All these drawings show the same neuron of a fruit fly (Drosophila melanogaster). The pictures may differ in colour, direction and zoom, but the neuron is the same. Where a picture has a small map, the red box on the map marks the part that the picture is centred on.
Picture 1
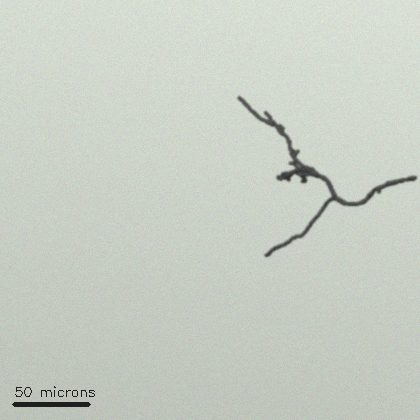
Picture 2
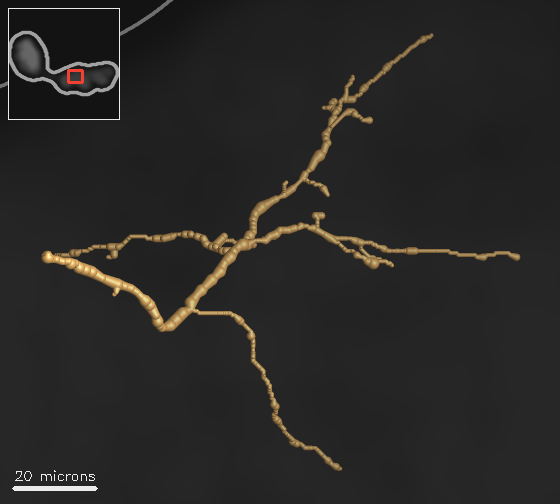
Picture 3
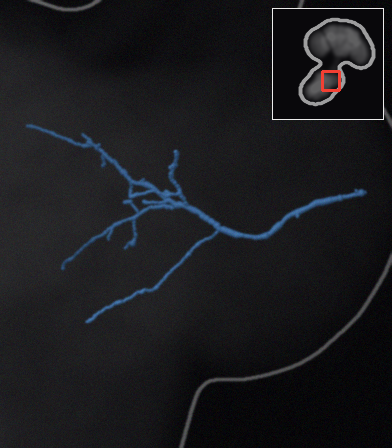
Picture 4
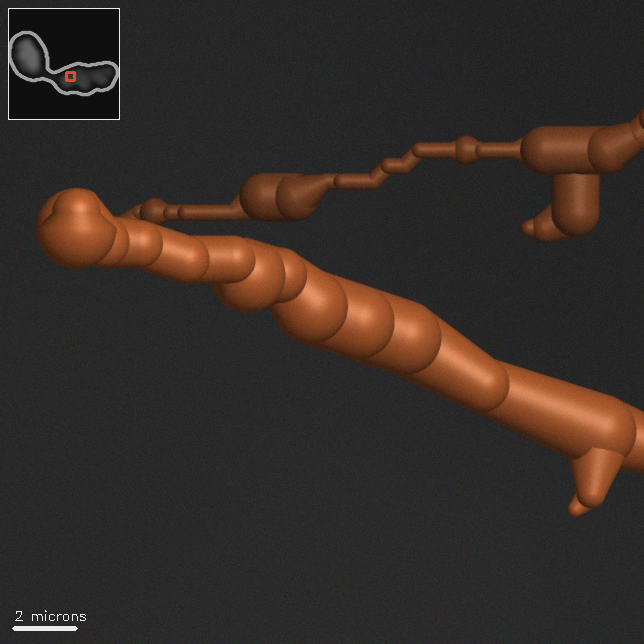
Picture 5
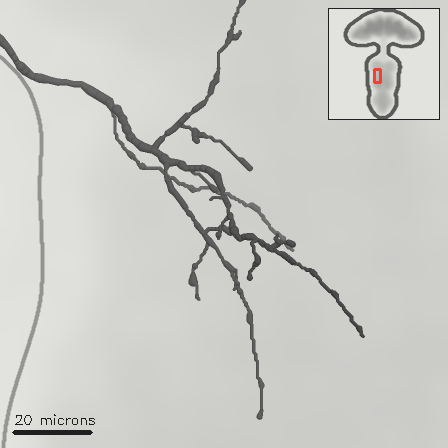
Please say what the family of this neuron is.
class mechanosensory proprioceptive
